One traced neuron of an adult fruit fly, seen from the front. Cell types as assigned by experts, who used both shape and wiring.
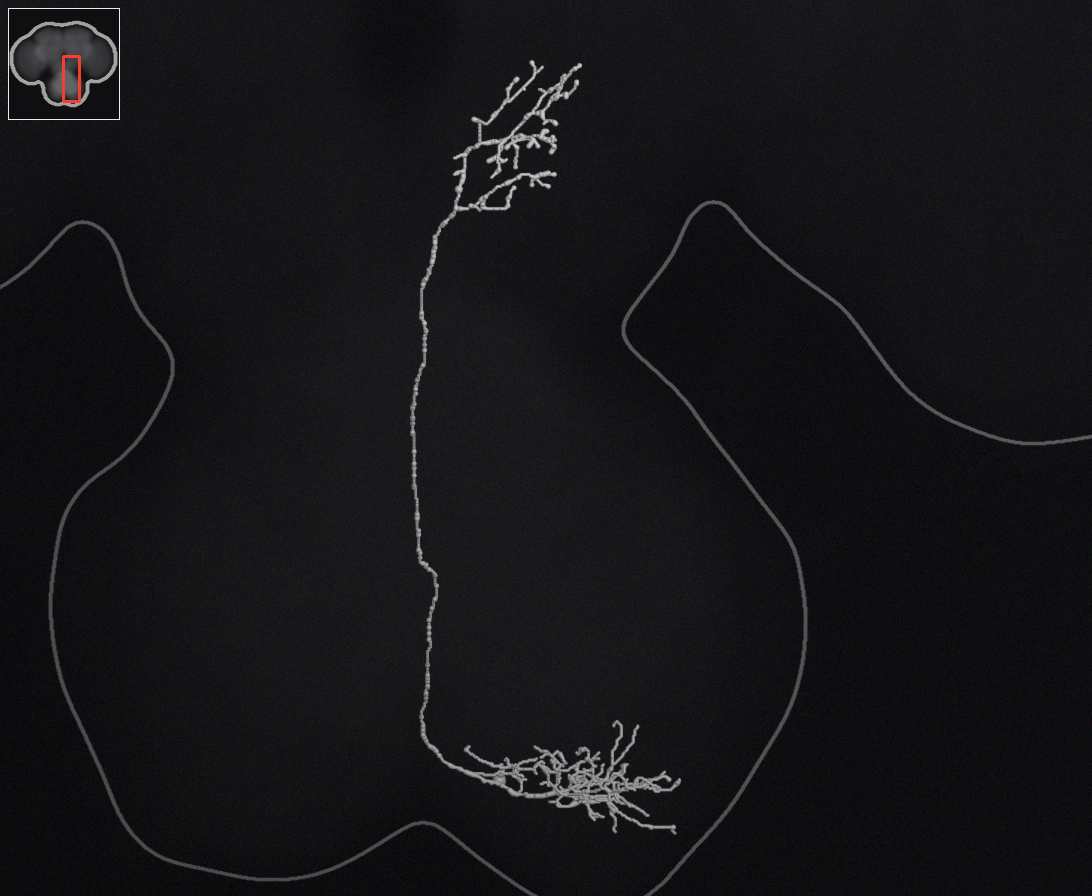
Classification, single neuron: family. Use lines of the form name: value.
family: hemilineage 01B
